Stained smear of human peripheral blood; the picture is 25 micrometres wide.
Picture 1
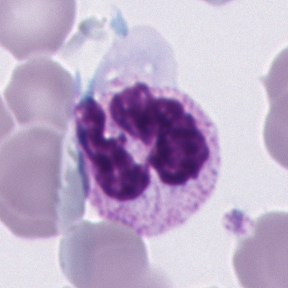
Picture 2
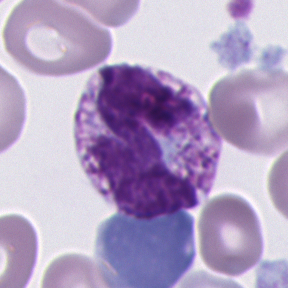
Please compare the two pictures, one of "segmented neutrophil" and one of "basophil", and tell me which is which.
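Picture 1 shows a segmented neutrophil; picture 2 shows a basophil. In picture 1 the cell outline is roughly round with a smooth edge, the chromatin is dark purple and coarsely clumped, and the cytoplasm is pale pinkish-lilac. Fine pink-violet granules are scattered evenly through that cytoplasm. In picture 2 the nucleus is a broad band bent into an S-shape across the cell, its chromatin likewise dark purple and coarsely clumped. The cytoplasm there holds scattered dark purple granules that are coarse and uneven in size.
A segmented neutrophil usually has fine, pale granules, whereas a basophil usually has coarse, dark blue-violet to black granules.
The chief difference between the two pictures therefore lies in the granules: fine and evenly scattered in picture 1, coarse, dark and uneven in size in picture 2.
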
